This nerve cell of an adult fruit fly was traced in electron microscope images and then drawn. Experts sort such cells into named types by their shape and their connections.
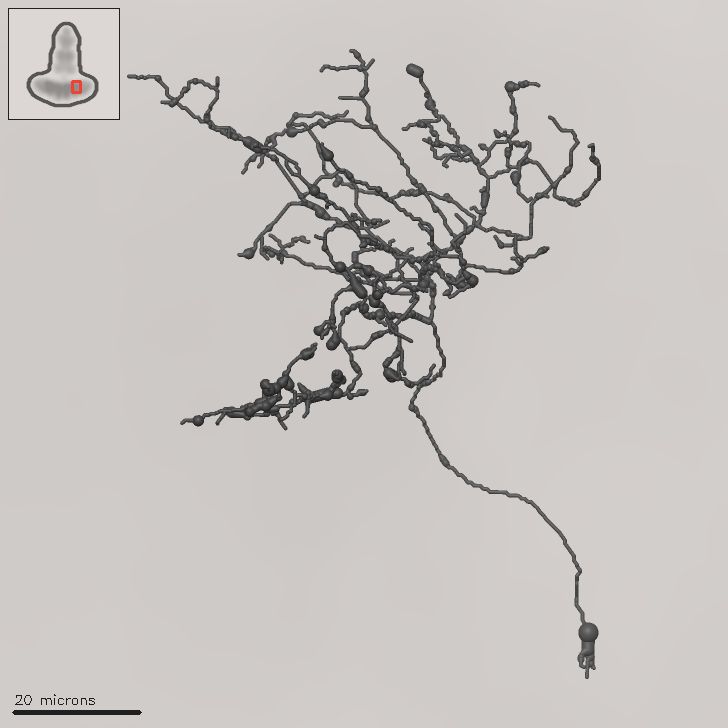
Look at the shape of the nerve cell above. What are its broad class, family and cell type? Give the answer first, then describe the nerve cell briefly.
It is a central-brain intrinsic neuron. Its family is hemilineage LHa2. It is of cell type CB1513. Its cell body lies at the lower right of the picture. From top to bottom in the picture it spans about 100 microns. Dozens of branch ends can be seen.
